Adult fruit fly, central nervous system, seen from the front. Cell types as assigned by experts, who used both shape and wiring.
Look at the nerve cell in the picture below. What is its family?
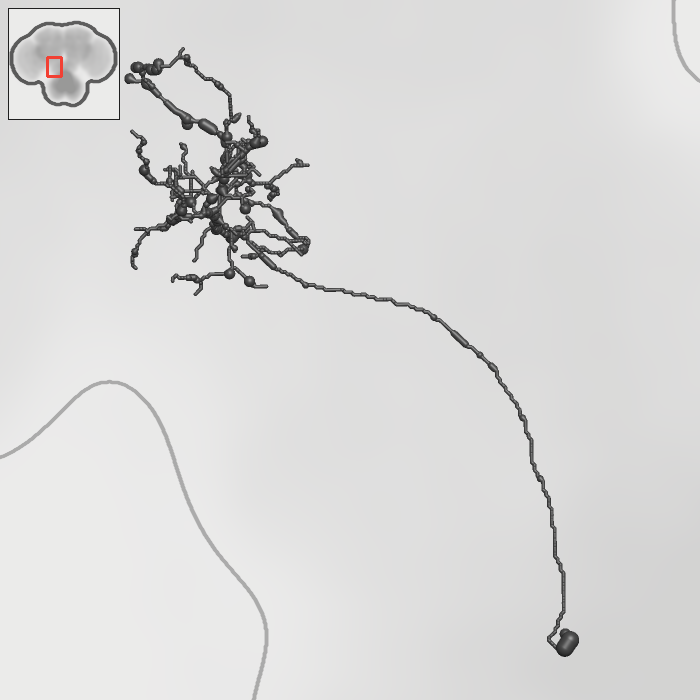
hemilineage MX3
